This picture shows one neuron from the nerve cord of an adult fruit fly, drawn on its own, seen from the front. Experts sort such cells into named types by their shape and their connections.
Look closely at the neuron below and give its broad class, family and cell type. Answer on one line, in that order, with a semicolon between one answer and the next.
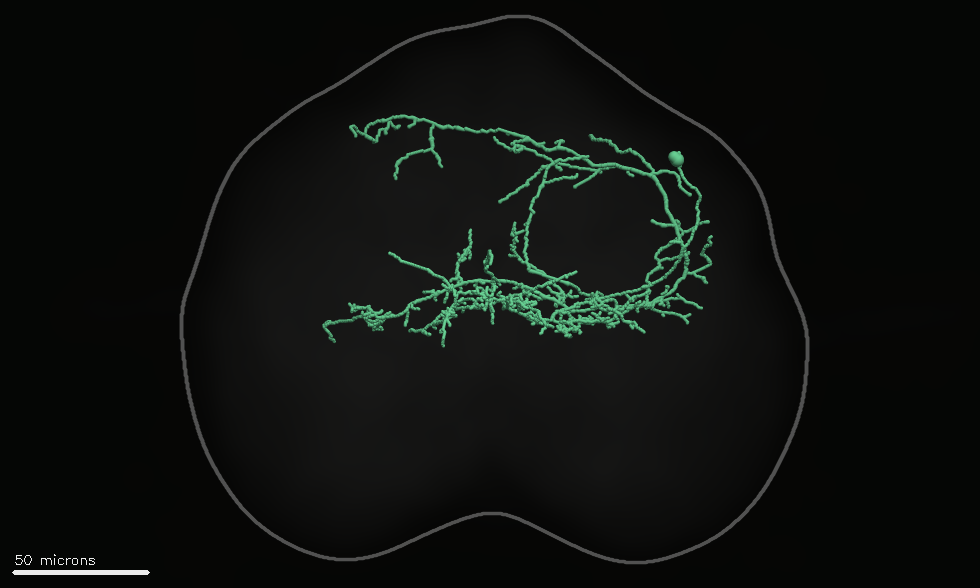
nerve-cord intrinsic neuron; hemilineage 11A; IN11A006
